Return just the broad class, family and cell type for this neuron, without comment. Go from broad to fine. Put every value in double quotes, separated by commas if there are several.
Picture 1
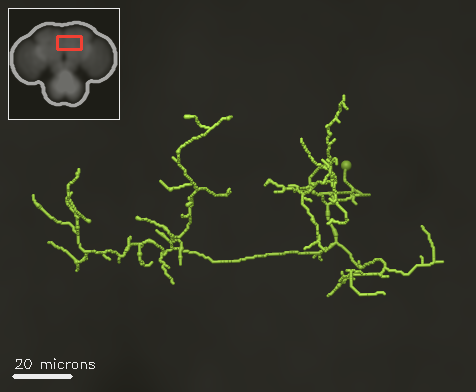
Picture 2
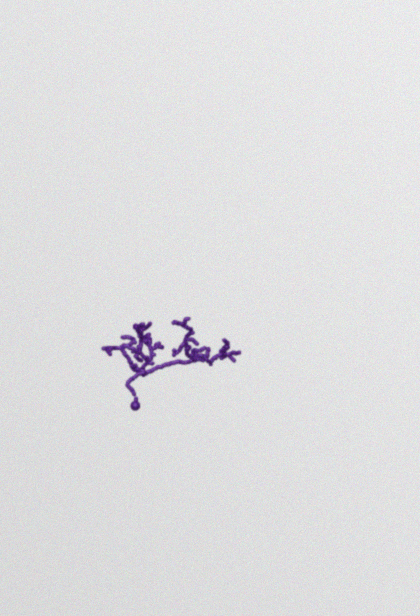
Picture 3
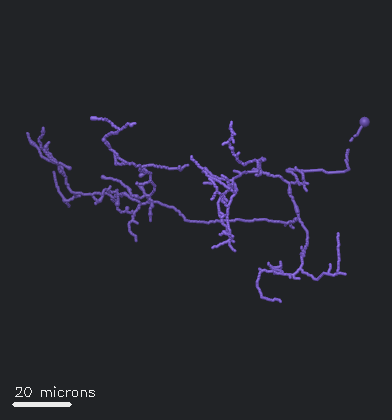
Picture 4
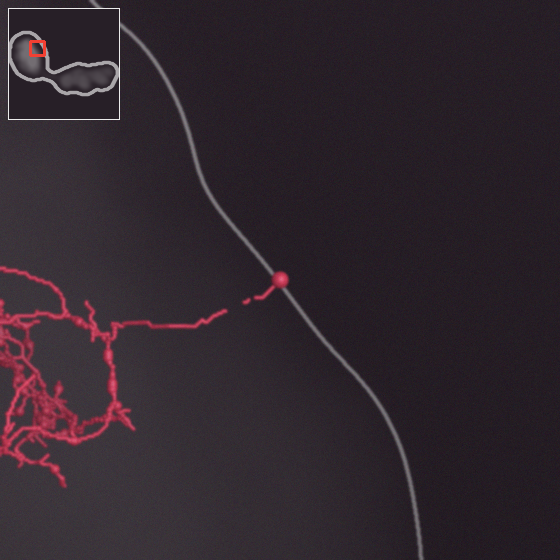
"central-brain intrinsic neuron", "hemilineage PSp3", "CB2896"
